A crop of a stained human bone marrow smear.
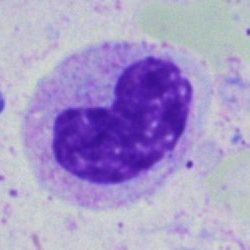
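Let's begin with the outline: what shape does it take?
Roughly round.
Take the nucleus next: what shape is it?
Kidney-shaped, with its indentation on the upper left side, and no nucleoli are visible in it.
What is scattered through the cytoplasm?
Fine pinkish-purple granules.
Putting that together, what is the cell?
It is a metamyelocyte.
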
